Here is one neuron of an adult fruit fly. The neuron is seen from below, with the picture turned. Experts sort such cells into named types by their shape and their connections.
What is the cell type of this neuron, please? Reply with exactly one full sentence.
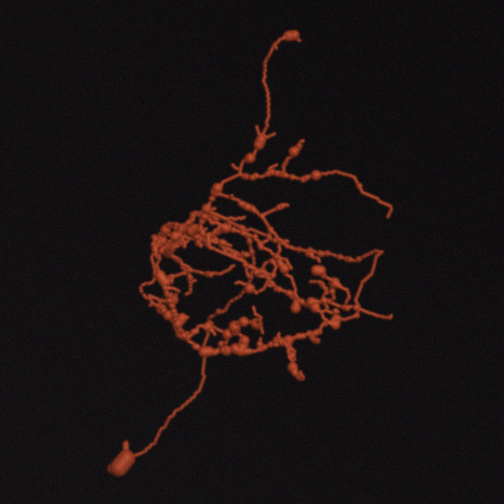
This neuron is included in the cell type PS194.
